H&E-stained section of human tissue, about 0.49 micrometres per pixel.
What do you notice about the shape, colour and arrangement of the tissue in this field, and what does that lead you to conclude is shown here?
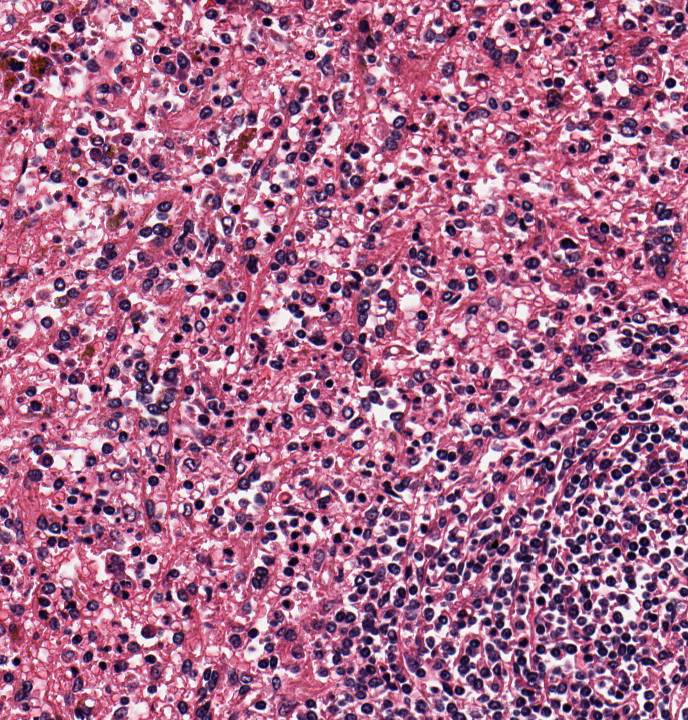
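Filling the lower right corner is a dense, crowded sheet of small dark round nuclei. The looser, pinker remainder holds scattered small round dark nuclei with scant cytoplasm, like lymphocytes. Clumps of golden-brown granular pigment lie mainly in the upper left. The tissue is spleen.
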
